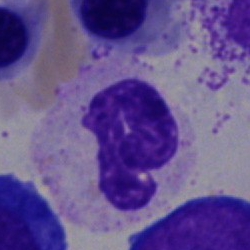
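Segmented neutrophil, the cell in the middle of the smear. Its nucleus lies near the centre, with cytoplasm on every side. That cytoplasm is abundant, forming a wide pale greyish-lilac rim through which fine pinkish-lilac granules are scattered.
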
